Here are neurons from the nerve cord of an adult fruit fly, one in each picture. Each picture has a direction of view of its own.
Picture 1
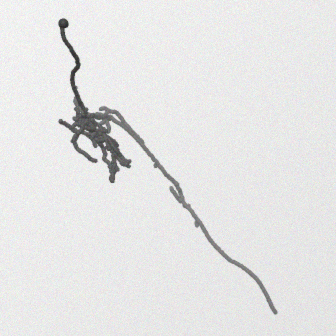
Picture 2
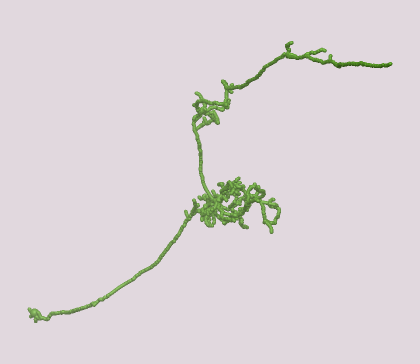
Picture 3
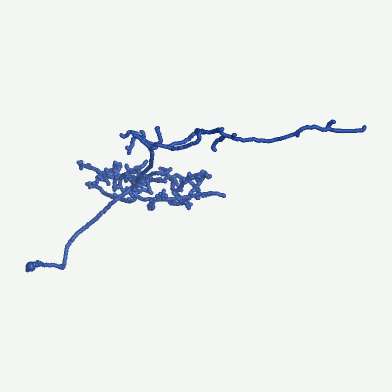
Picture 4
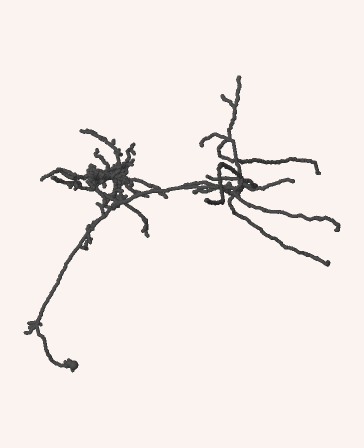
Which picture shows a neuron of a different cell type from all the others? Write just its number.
4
